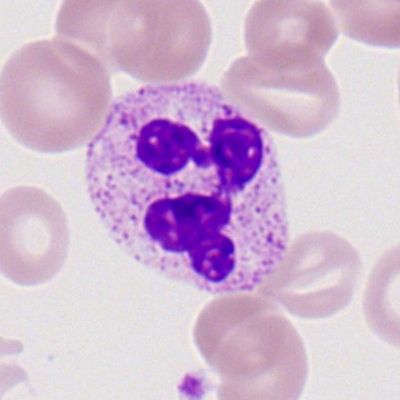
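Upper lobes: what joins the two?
A thin strand.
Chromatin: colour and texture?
Dark purple and clumped.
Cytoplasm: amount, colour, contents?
Plentiful and pale pink, with fine purple granules scattered through it.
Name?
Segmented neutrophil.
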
